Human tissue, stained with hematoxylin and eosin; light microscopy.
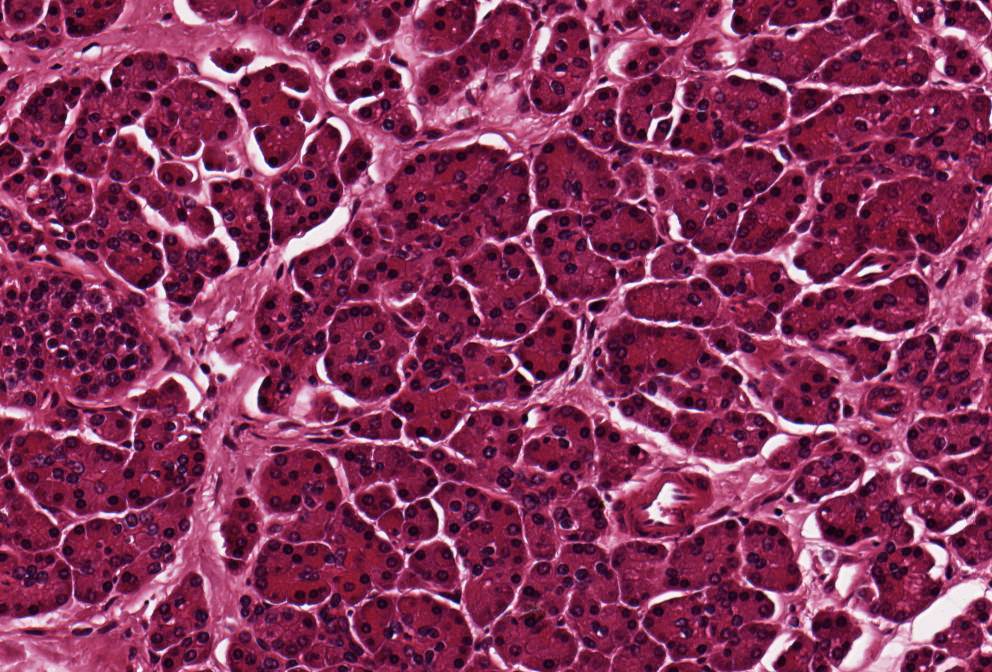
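Pancreas, haematoxylin and eosin stained section of human tissue. Look at how each lobule is packed with small rounded acini lying close together, with little tissue between them. Notice that the acinar cells have round, dark nuclei, most of them sitting toward the outer edge of each acinus. Their cytoplasm is densely stained a deep red-purple. You won't find any fat cells anywhere in the field.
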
